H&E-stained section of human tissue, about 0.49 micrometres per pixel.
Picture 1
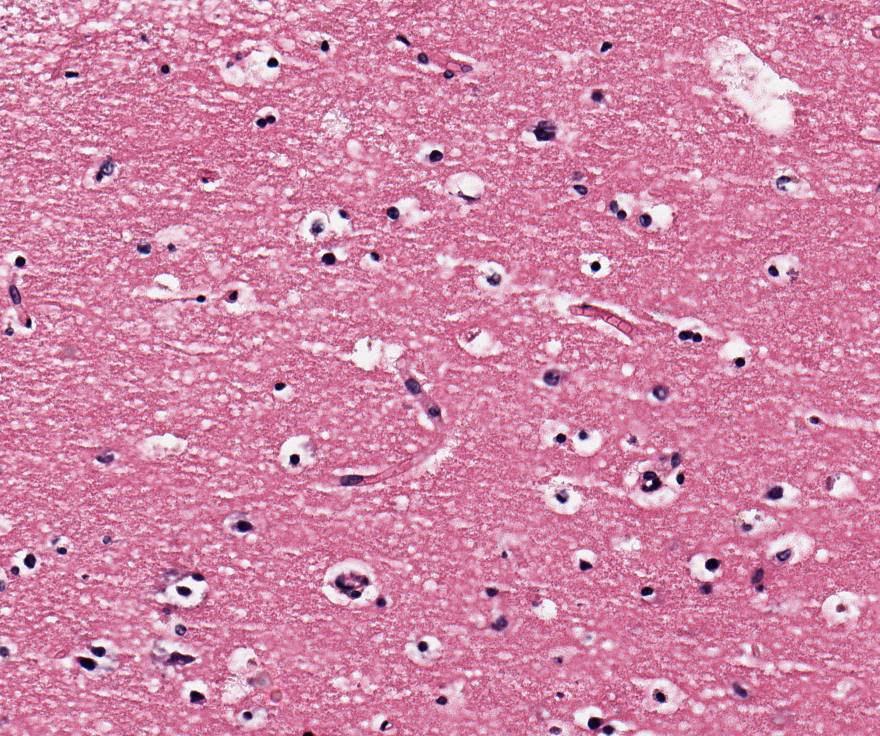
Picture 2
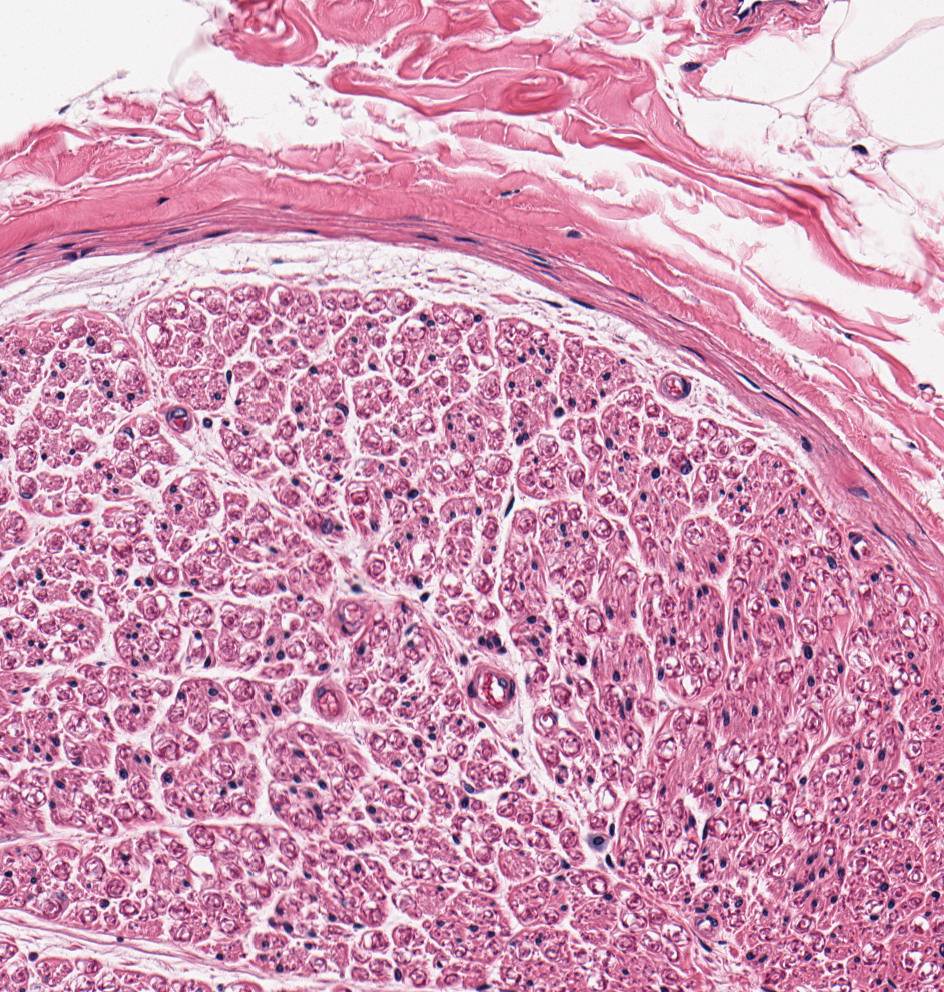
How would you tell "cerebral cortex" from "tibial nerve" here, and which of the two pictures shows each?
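Picture 1: cerebral cortex. Picture 2: tibial nerve. Picture 1: fine, pale pink, finely granular and fibrillary background; cells scattered singly. Most cells small, with a round, dark, dense nucleus in a clear halo. Thin capillaries, elongated nuclei in their walls, cross the centre obliquely. Background peppered throughout with tiny round clear vacuoles. Picture 2: large nerve fascicle in cross-section fills the lower three-quarters, convex border arching across the upper part. Bounded by thin layered perineurium; flattened cells, elongated dark nuclei parallel to its edge. Thin pale endoneurial strands divide the fibres into small irregular groups. Above the fascicle: wavy pink collagen bands; empty fat spaces top right.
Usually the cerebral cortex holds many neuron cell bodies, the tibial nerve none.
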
